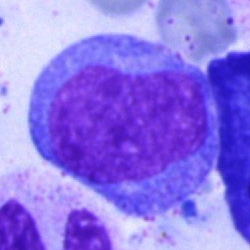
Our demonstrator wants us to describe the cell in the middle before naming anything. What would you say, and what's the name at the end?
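Looking at the margin, it's smooth, and the outline is rounded. The chromatin seems finely granular and fairly evenly spread, with no coarse dark clumps. There's a moderate rim of blue-staining cytoplasm, and I can't see any granules in it. The cell is a blast.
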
